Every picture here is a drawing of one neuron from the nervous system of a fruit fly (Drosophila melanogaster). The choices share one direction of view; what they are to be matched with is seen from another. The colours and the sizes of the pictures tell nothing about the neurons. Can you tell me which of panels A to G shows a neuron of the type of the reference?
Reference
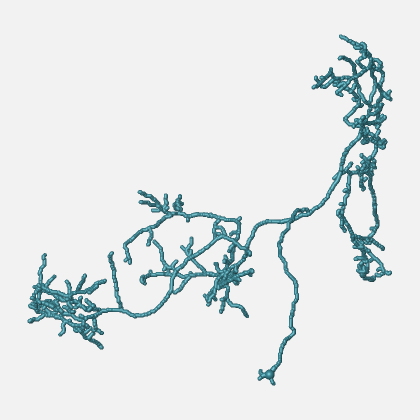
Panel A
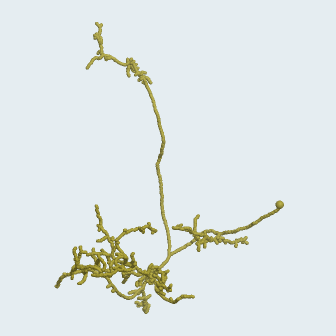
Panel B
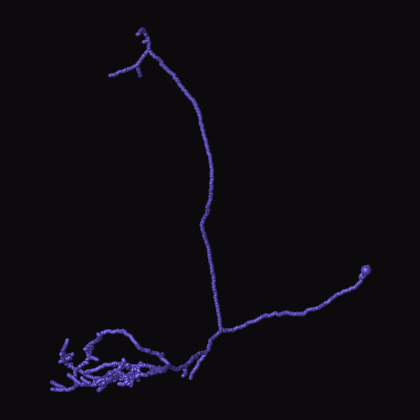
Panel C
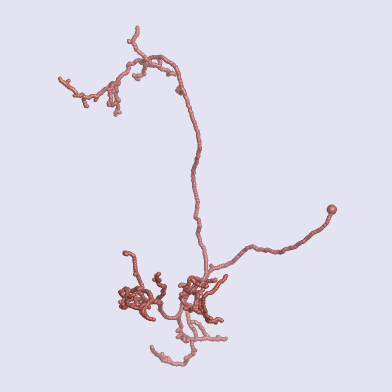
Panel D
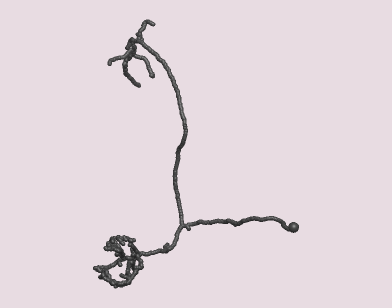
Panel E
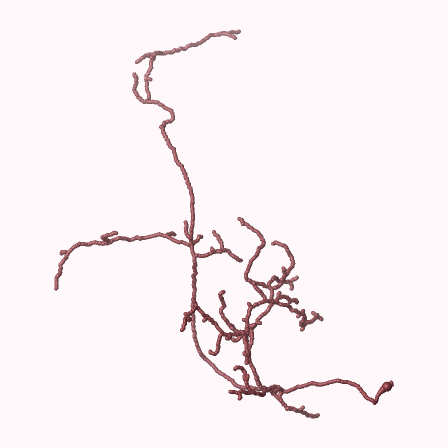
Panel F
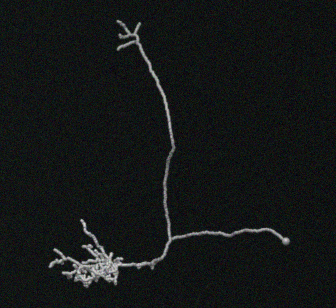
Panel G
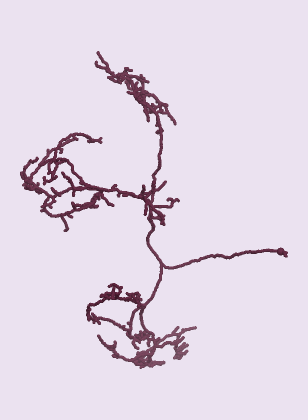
Panel G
